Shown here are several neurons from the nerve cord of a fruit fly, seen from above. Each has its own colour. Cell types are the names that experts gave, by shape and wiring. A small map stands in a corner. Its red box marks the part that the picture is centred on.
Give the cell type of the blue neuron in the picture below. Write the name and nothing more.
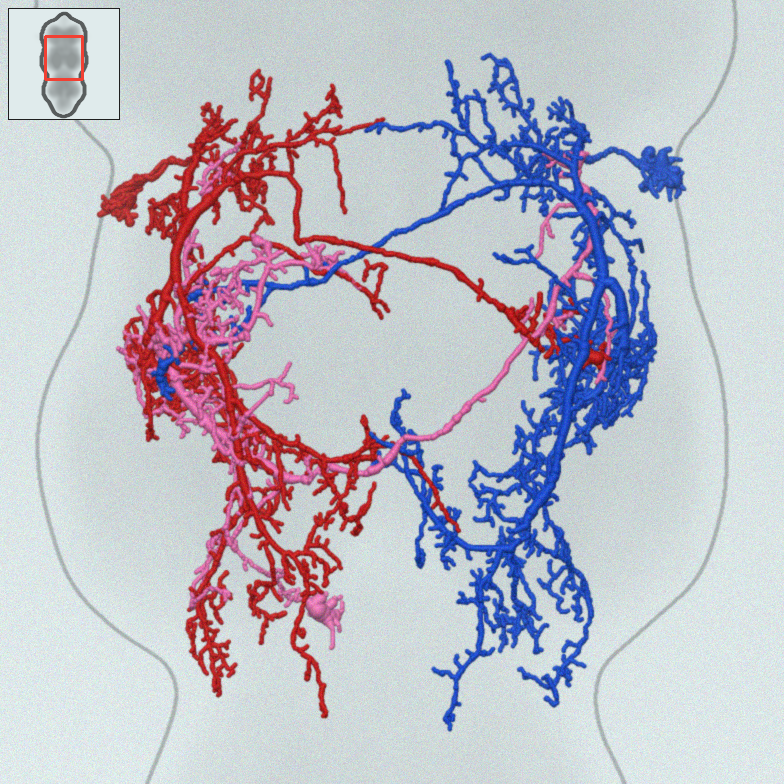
IN03B005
